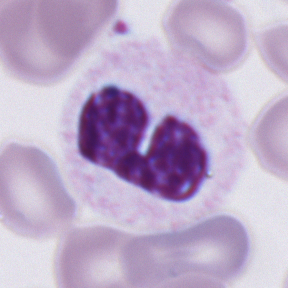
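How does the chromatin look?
Dark purple and coarsely clumped.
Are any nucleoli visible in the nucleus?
No, none can be seen.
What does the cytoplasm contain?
Fine pinkish-lilac granules, scattered evenly, and no vacuoles.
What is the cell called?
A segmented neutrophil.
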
